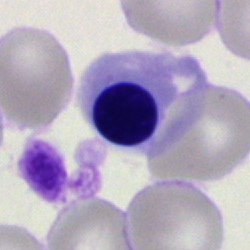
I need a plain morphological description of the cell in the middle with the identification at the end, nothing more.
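Chromatin very dense, evenly dark blue-purple, no visible internal pattern. No nucleoli seen. Cytoplasm without granules. Red cell pressed against right side. Erythroblast.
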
